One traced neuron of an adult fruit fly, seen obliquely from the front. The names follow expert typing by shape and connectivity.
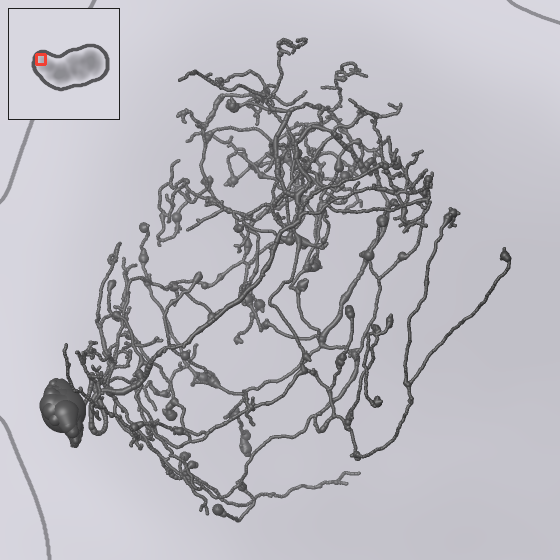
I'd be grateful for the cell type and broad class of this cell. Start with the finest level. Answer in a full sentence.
The cell type is INXXX345.
The broad class is nerve-cord intrinsic neuron.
